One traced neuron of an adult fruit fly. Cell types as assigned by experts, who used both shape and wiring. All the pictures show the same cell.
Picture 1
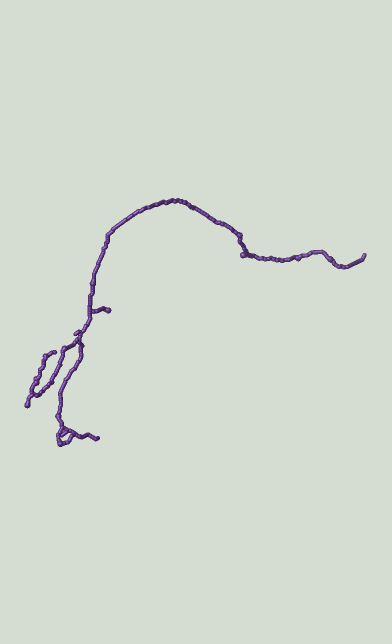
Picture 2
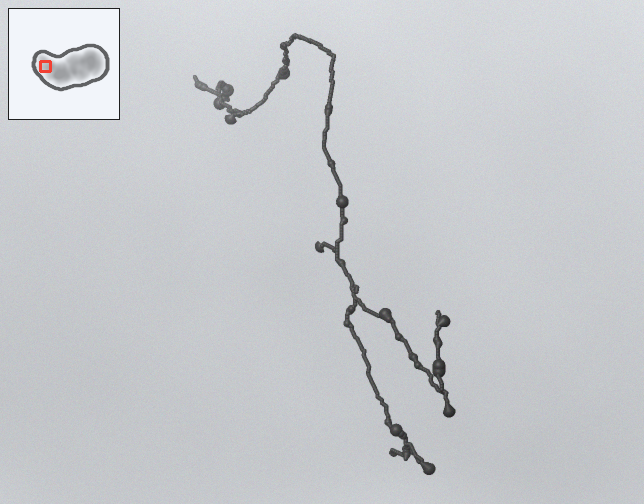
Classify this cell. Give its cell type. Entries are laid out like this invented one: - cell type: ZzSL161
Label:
- cell type: SNch10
